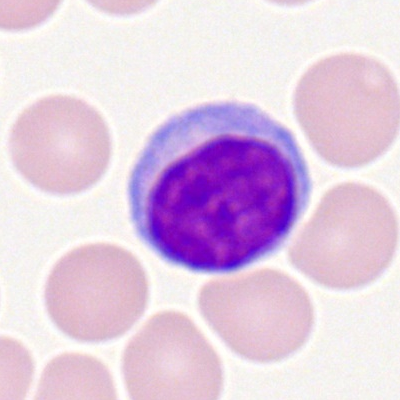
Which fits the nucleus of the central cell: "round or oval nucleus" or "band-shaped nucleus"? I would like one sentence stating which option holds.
The nucleus of the cell is compact and round or oval, not band-shaped.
